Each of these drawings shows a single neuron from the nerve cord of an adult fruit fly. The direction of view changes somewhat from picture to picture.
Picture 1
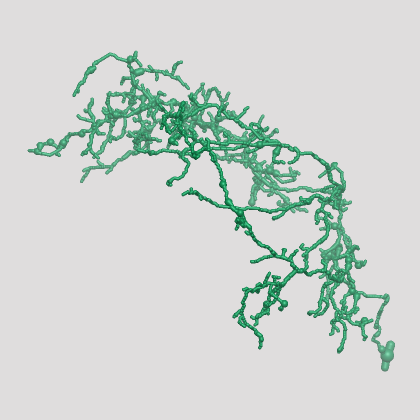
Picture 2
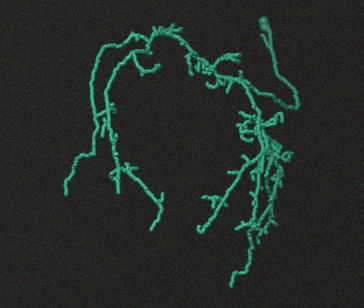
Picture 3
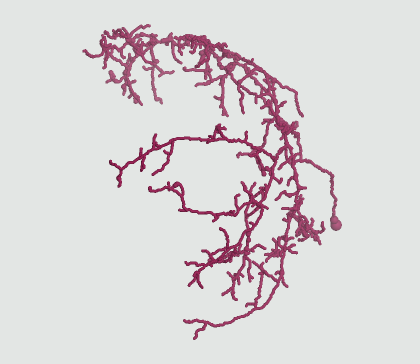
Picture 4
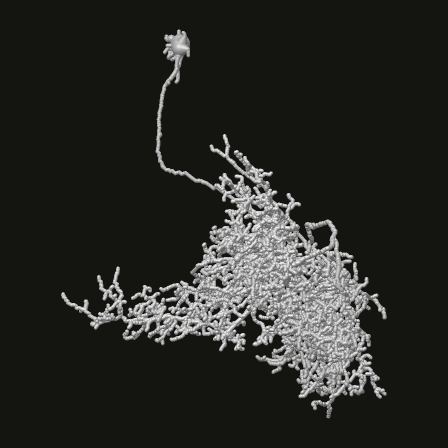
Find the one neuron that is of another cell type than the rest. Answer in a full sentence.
The neuron in picture 4 is of another cell type than the rest.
